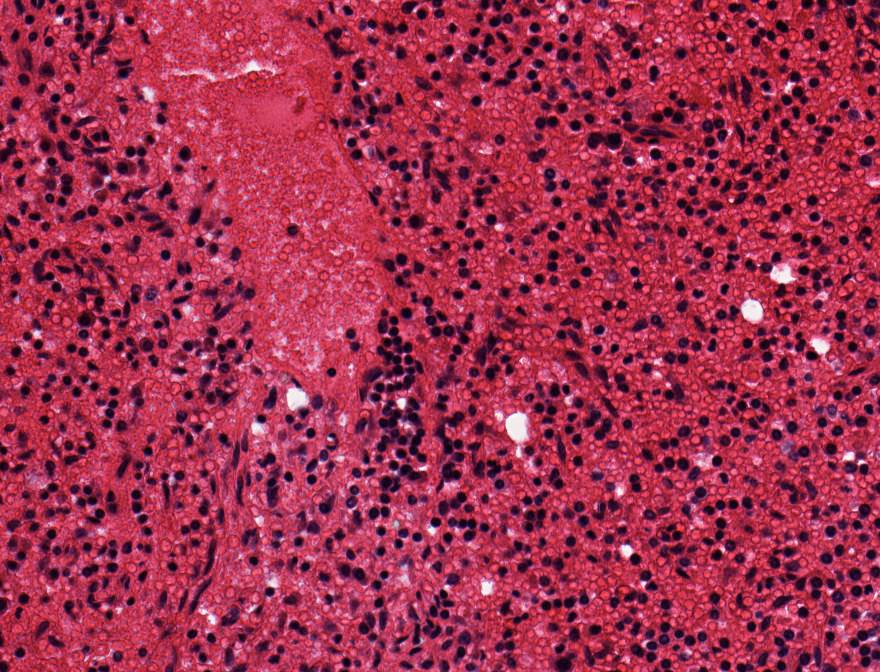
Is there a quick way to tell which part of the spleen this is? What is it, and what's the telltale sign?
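This is red pulp. Closely packed red blood cells fill almost the whole field as a diffuse sheet.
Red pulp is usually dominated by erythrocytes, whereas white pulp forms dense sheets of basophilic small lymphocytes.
Small round dark-blue nuclei with scant cytoplasm are scattered singly among them, and elongated spindle-shaped dark nuclei lie scattered in the left half.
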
